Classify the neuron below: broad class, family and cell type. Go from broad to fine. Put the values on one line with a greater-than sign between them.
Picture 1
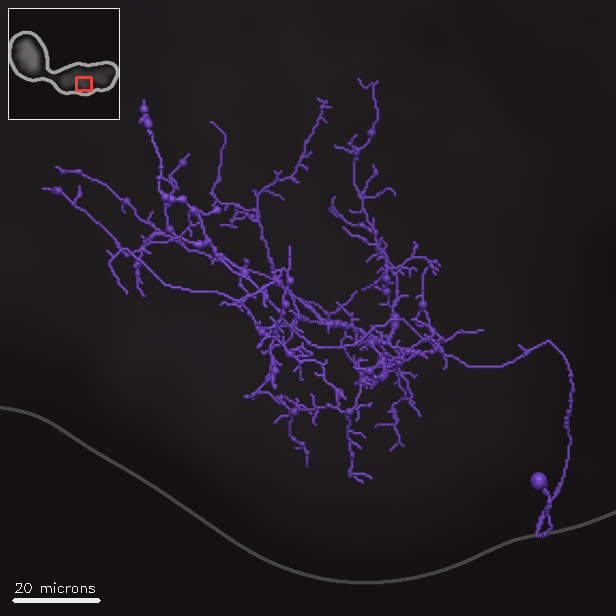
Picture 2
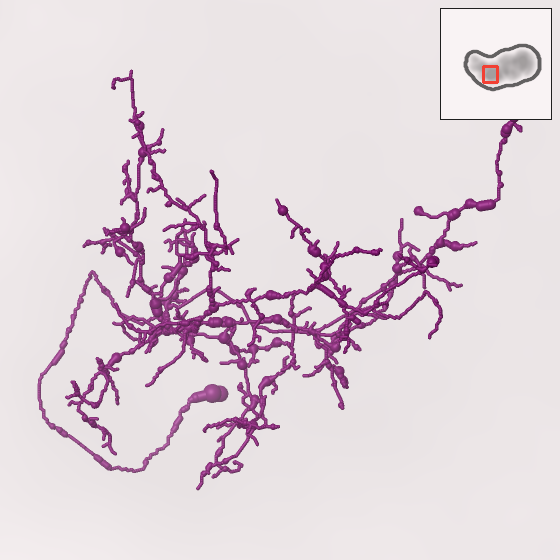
nerve-cord intrinsic neuron > hemilineage 20A.22A > IN20A.22A045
